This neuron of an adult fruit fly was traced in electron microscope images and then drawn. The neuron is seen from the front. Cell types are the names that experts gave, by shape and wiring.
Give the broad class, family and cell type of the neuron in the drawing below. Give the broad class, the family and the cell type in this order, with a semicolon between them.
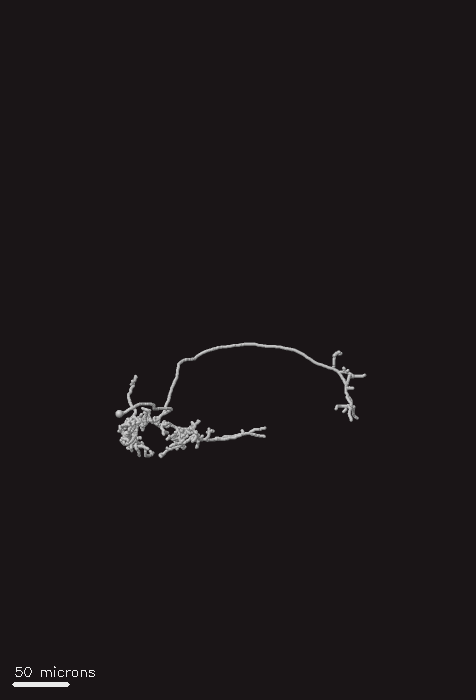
central-brain intrinsic neuron; hemilineage ALl1_ventral; CB2664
